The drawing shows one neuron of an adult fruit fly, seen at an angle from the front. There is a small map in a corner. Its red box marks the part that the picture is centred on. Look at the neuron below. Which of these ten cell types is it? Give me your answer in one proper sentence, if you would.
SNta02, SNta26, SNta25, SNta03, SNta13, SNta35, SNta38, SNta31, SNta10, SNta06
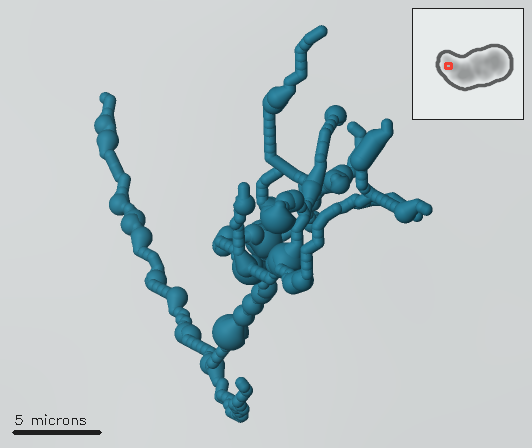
In the scheme of cell types, this neuron is SNta25.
